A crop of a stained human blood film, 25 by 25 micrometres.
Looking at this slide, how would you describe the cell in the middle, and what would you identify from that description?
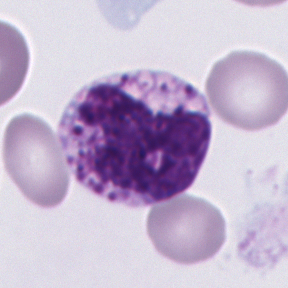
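The outline is roughly round and smooth. The nucleus fills most of the cell, its outline irregular and lumpy. Pale lilac cytoplasm is widest at the top. Some dark granules lie over the nucleus as well as in the cytoplasm. This cell is a basophil.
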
